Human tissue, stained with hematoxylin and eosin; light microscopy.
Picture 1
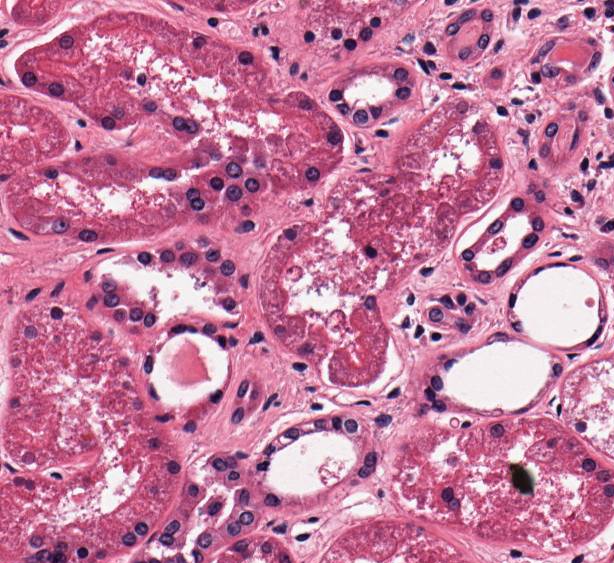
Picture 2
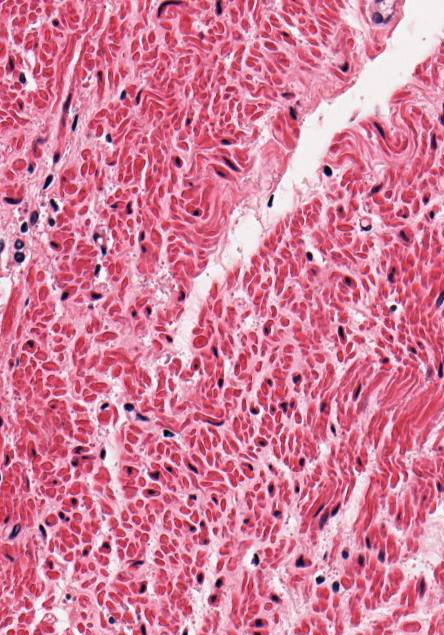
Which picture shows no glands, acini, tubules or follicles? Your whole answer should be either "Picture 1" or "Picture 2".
Picture 2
